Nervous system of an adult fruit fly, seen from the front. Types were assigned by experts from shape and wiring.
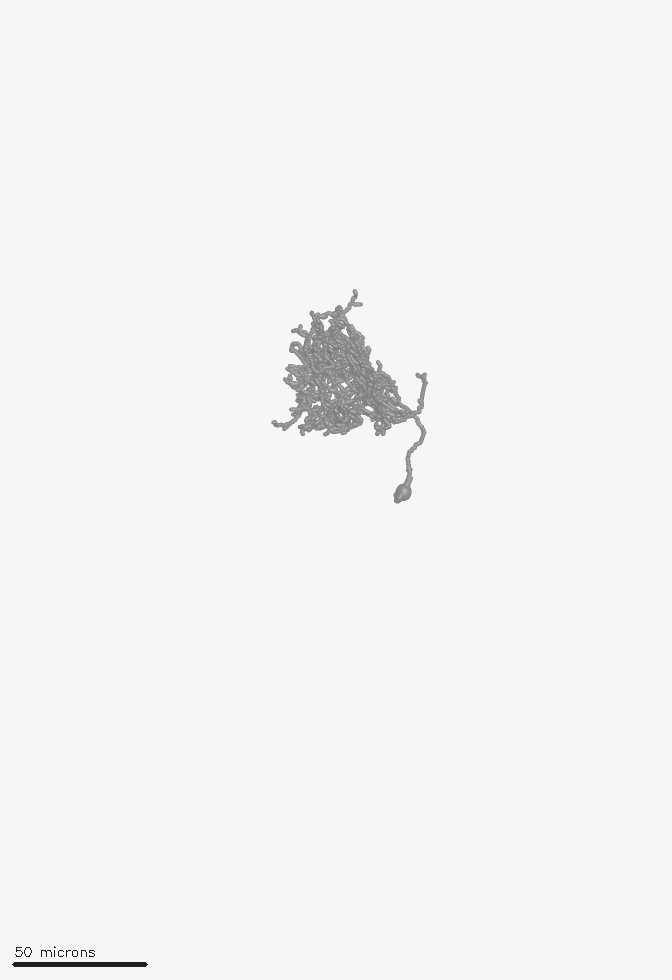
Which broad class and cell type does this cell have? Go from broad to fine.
nerve-cord intrinsic neuron; INXXX345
